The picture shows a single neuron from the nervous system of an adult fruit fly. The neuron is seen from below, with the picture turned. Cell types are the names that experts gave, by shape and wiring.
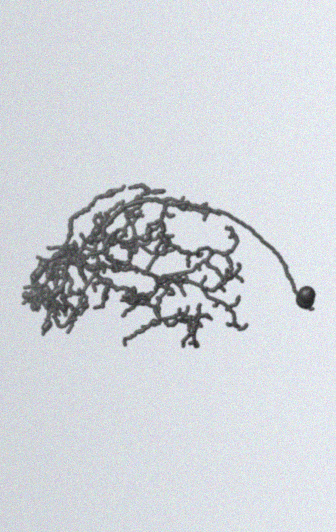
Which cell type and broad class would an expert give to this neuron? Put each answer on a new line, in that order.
AVLP365
central-brain intrinsic neuron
